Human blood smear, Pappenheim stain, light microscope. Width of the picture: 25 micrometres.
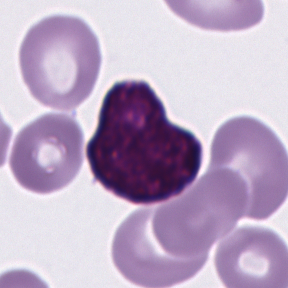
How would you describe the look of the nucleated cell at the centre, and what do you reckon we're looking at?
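Chromatin dark purple, densely clumped. Cytoplasm barely visible, at most a very thin rim at the edge. Small reddish specks scattered across the dark body of the cell. No vacuoles. Cell about 11 by 10 micrometres; nucleus about 11 by 9 micrometres, filling about 90% of the cell's area. Myeloblast.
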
